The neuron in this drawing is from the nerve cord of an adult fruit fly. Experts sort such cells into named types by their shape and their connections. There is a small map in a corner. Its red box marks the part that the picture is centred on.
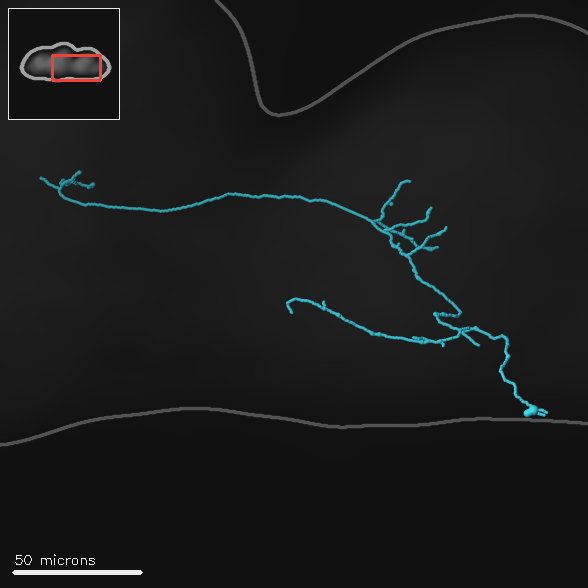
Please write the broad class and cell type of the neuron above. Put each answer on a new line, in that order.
nerve-cord intrinsic neuron
INXXX270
